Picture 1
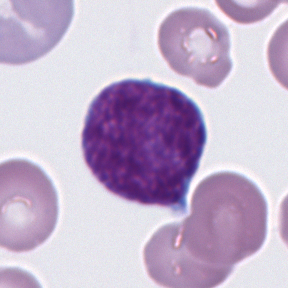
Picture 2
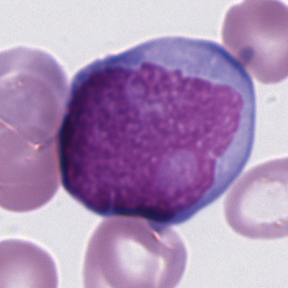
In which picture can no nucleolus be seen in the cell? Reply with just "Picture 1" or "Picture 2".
Picture 1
